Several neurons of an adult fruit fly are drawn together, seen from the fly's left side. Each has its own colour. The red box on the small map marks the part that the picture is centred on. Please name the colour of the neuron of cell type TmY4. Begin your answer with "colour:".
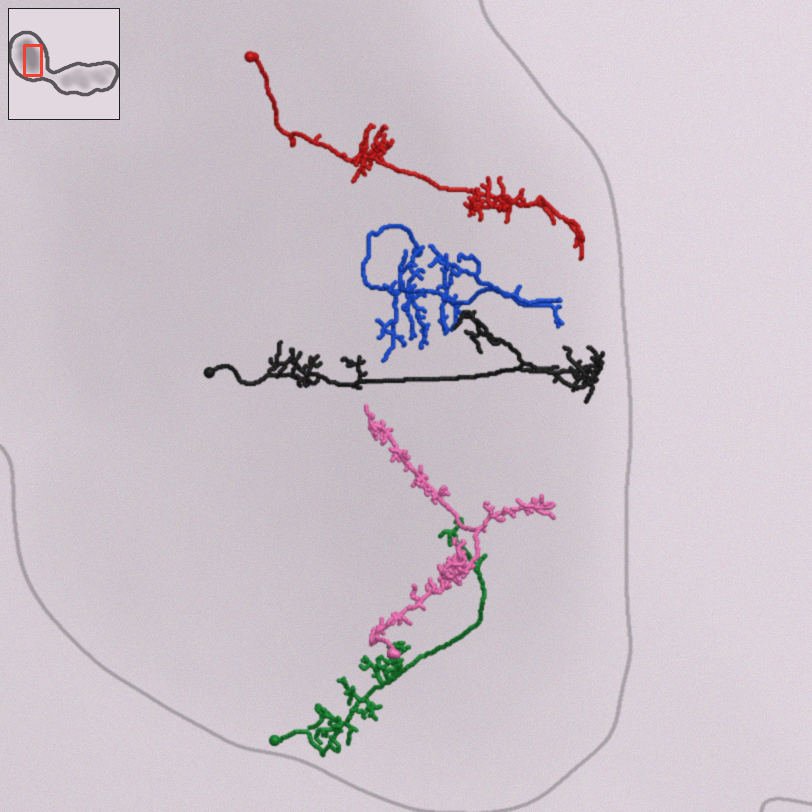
colour: black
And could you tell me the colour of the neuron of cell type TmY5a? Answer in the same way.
colour: pink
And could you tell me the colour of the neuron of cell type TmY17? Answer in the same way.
colour: red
